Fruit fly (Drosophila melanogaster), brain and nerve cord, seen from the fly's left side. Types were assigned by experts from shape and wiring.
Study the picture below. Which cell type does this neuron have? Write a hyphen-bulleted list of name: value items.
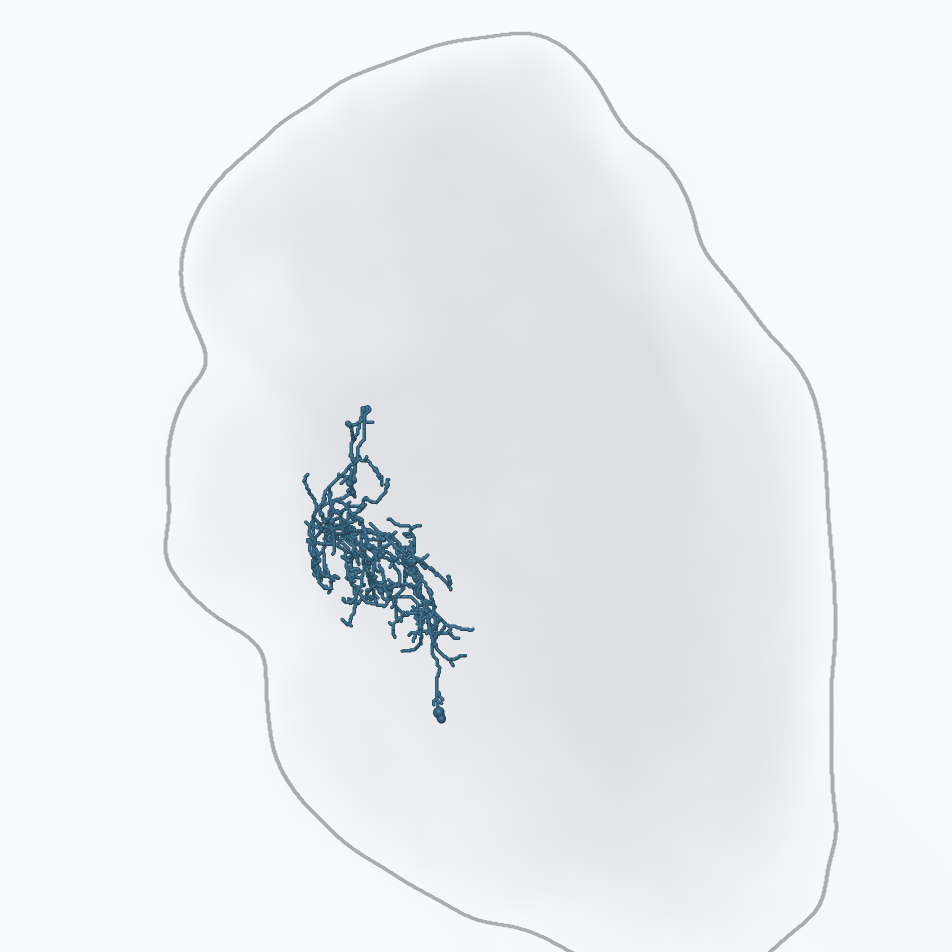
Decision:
- cell type: CB3104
